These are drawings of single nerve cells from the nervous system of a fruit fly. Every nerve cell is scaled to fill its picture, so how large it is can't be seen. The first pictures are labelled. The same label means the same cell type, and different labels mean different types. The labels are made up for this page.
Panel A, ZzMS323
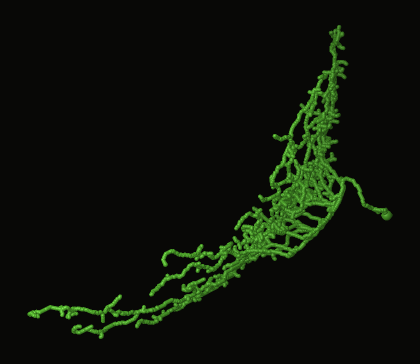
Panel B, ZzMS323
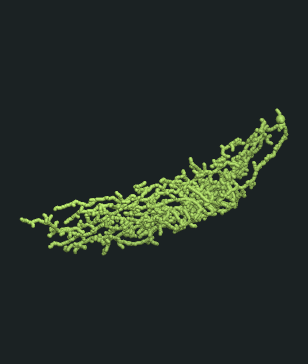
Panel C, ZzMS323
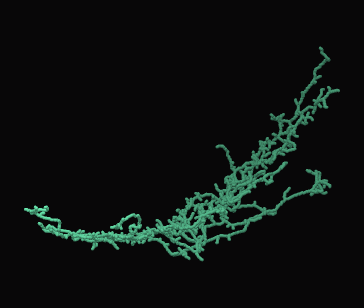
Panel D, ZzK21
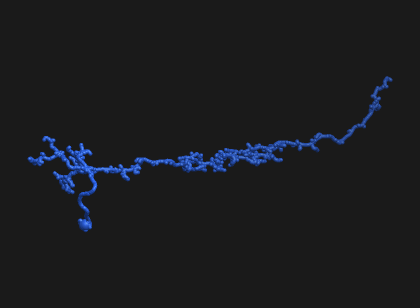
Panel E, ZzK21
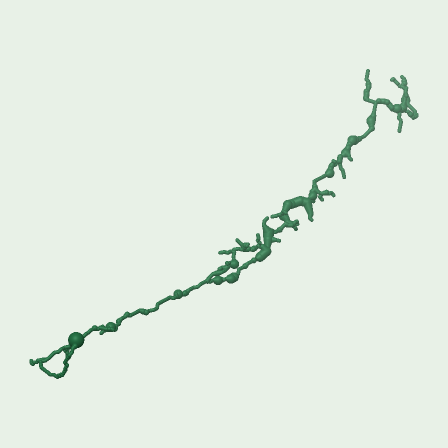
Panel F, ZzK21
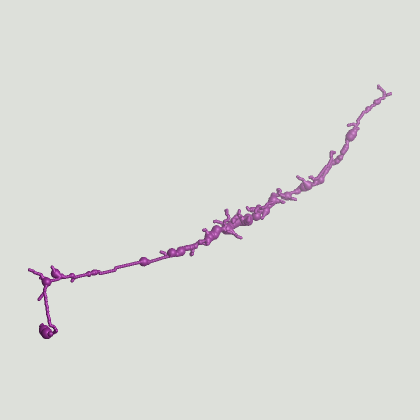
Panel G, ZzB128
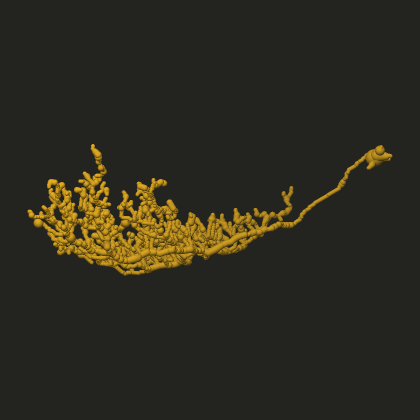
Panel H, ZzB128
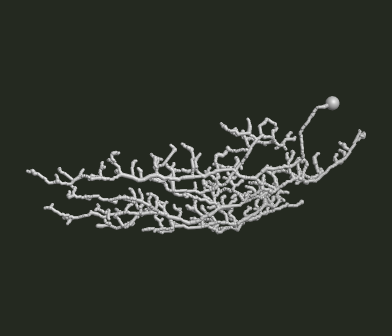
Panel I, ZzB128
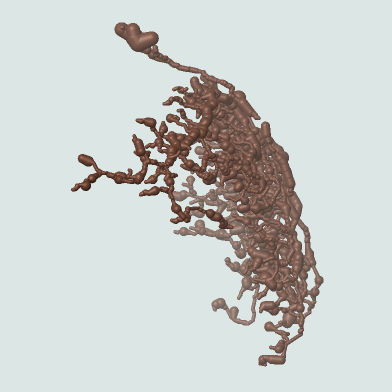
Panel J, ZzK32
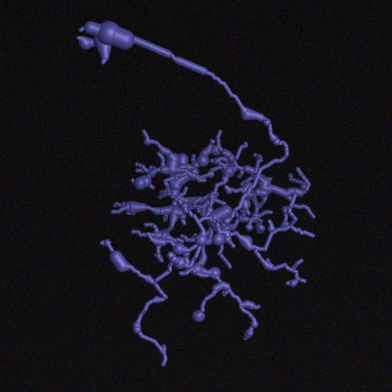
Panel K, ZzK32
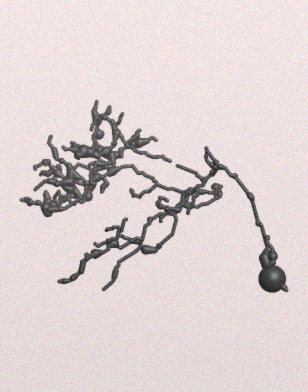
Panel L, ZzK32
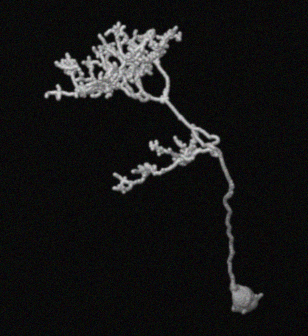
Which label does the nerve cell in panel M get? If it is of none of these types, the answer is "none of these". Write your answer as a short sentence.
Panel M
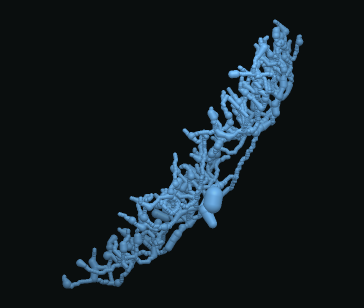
It belongs to ZzB128.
